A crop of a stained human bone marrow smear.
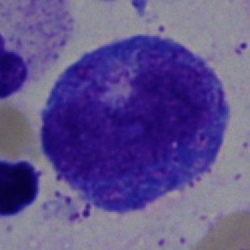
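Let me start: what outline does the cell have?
Round, with a mostly smooth border.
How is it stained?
Deep blue-violet throughout, with small magenta-purple granules scattered across it and a paler, whitish patch in the upper part.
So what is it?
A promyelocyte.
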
